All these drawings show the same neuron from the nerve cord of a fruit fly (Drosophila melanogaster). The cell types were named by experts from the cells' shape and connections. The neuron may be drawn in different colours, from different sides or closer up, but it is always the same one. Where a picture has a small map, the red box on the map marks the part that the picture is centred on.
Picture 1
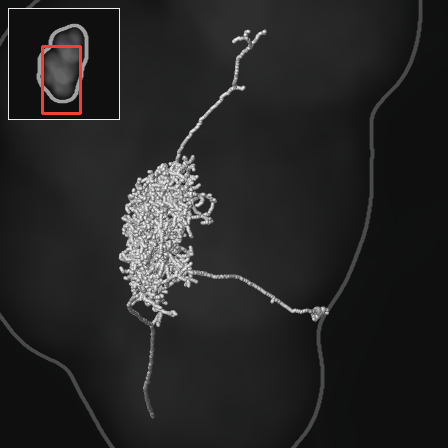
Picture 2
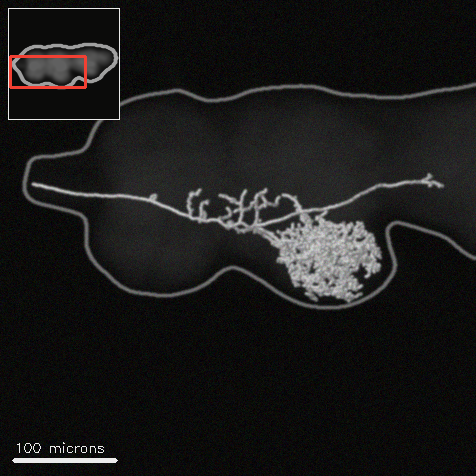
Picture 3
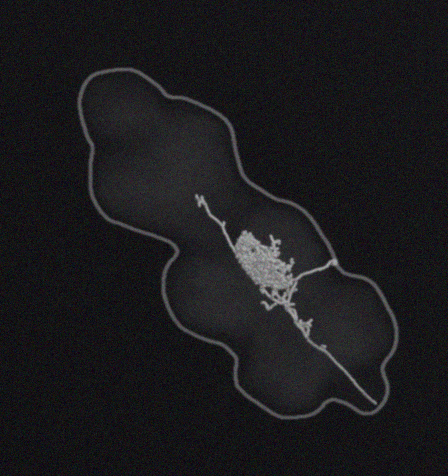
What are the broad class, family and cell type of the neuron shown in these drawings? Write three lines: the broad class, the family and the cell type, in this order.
ascending neuron
hemilineage 17A
AN17A013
